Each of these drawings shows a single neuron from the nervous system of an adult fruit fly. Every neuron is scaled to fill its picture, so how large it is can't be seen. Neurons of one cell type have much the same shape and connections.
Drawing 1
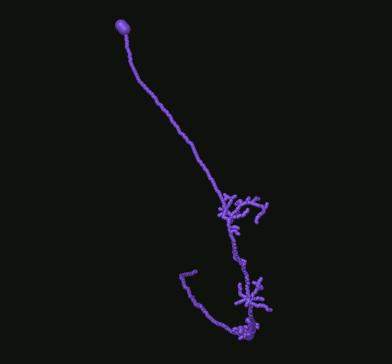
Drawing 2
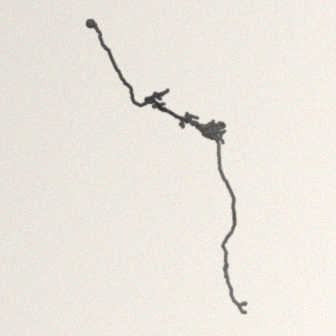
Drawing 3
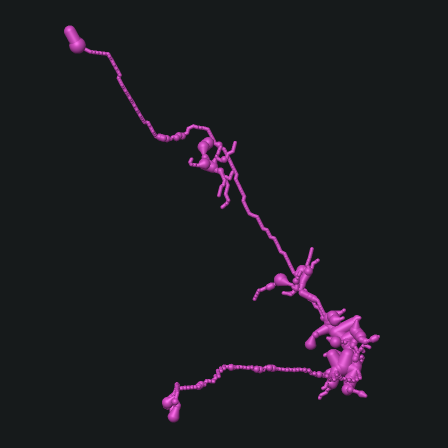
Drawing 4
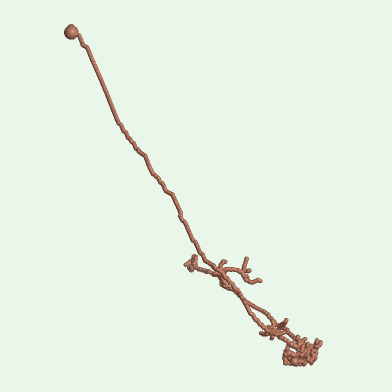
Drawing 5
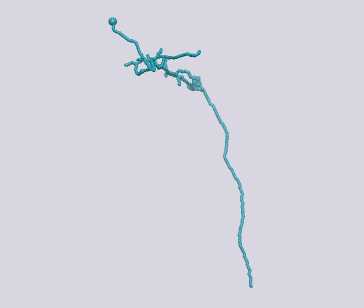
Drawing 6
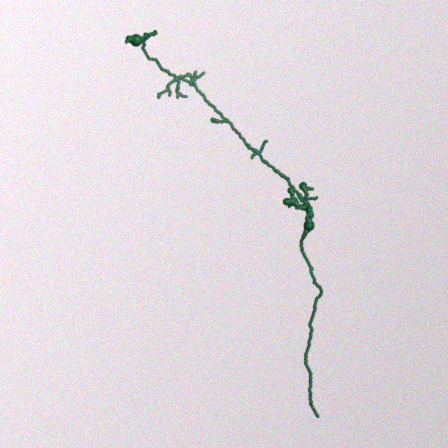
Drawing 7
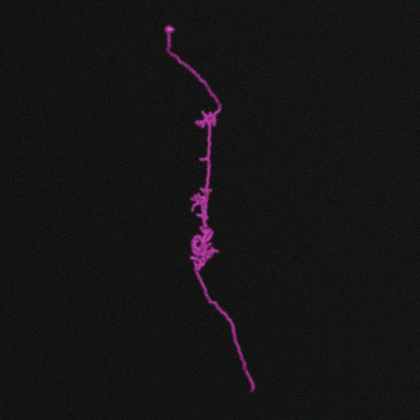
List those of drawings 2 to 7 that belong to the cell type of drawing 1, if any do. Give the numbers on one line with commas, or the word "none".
5, 6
